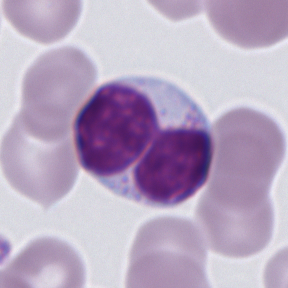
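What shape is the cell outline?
Round to slightly oval, with a smooth edge.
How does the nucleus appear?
Its chromatin is dark purple and condensed, with a few paler patches, and it fills about 70% of the cell's area.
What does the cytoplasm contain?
Fine, sparse reddish-purple granules lie scattered through pale bluish-grey cytoplasm, which shows mainly at the upper right and lower left of the nucleus.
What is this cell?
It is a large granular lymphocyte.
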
